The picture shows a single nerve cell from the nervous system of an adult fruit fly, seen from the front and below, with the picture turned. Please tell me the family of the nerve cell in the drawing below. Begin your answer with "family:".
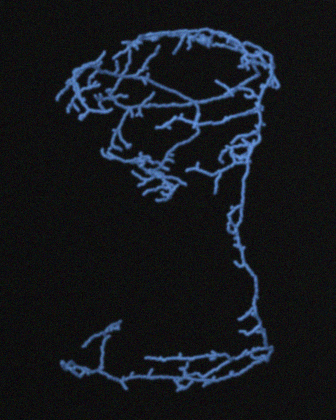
family: hemilineage 19A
